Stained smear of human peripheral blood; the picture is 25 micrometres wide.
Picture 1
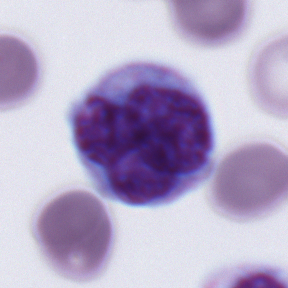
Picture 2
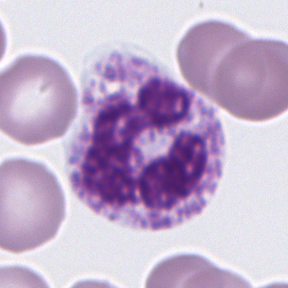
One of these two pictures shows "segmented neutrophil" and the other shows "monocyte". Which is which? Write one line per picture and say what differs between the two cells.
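In picture 1 we see a monocyte: No distinct granules are seen in the cytoplasm.
In picture 2 we see a segmented neutrophil: Many small purple granules are scattered through the cytoplasm.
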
